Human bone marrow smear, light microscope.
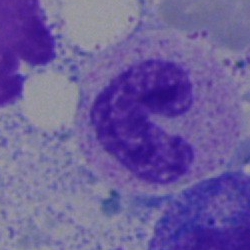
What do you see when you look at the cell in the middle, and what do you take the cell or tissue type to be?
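This one's nucleus curves into a C, open on the right. Its chromatin is clumped, darker masses mixed with paler patches. There's plenty of cytoplasm, pale pinkish-lilac, with fine pink-violet granules scattered all through it. It's a band neutrophil.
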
